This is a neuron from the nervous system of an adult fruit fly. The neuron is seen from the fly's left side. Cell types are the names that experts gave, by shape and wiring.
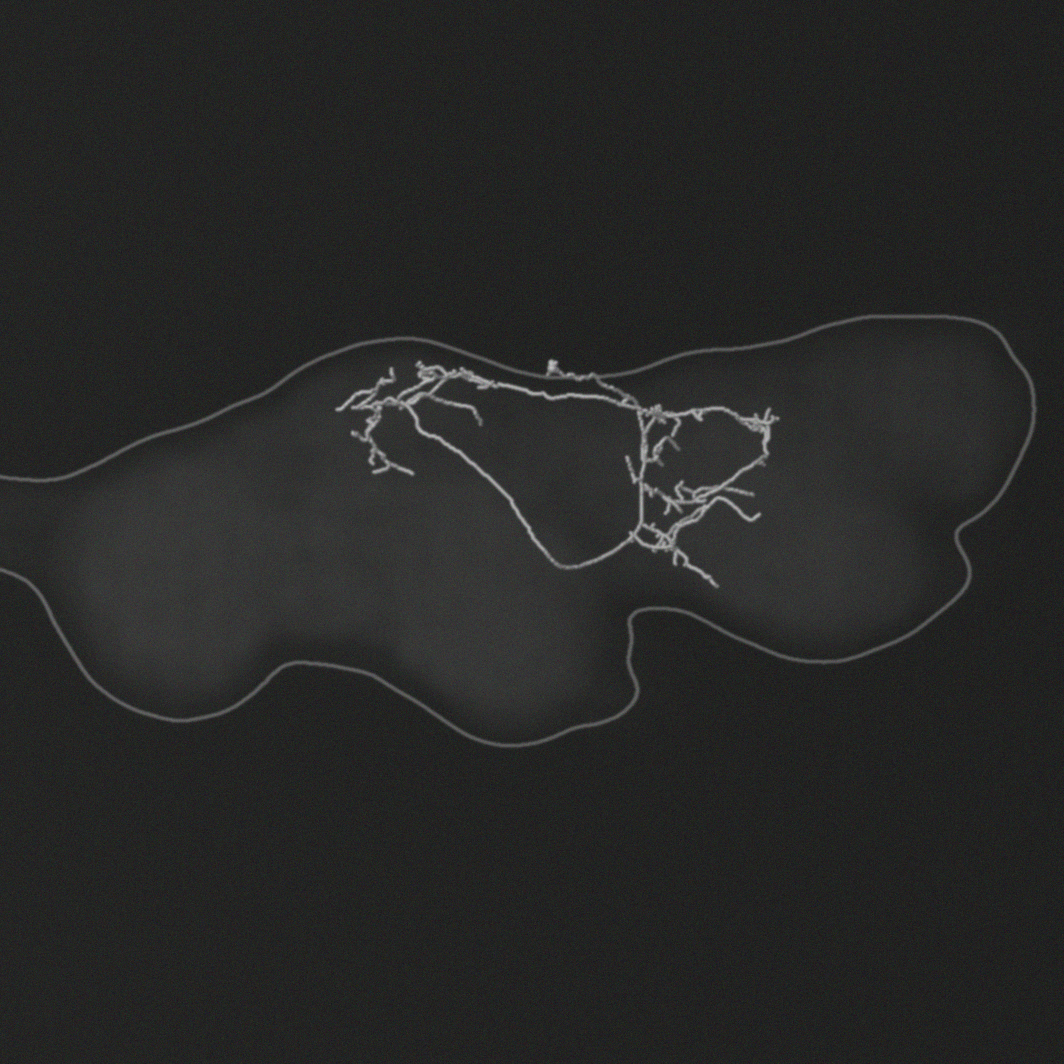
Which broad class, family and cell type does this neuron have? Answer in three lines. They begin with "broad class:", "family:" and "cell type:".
broad class: nerve-cord intrinsic neuron
family: hemilineage 17A
cell type: IN17A074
